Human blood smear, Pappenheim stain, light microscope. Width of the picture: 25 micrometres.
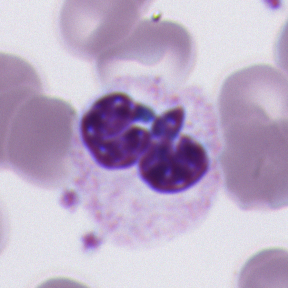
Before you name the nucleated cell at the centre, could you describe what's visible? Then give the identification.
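Round in outline, the cell has a faint, poorly marked edge. Two nuclear lobes are joined by a narrow bridge near the top, and no nucleoli are visible. Fine pink-red granules are scattered through the cytoplasm. This is a segmented neutrophil.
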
